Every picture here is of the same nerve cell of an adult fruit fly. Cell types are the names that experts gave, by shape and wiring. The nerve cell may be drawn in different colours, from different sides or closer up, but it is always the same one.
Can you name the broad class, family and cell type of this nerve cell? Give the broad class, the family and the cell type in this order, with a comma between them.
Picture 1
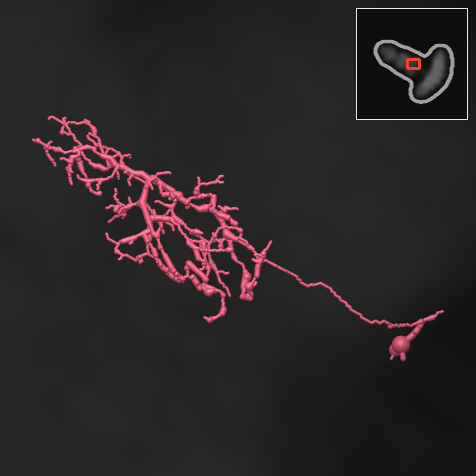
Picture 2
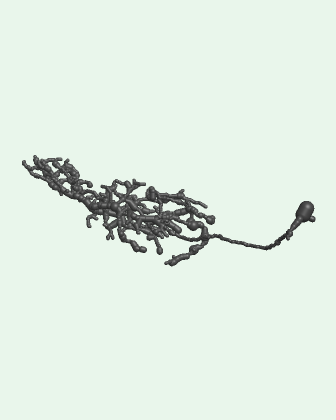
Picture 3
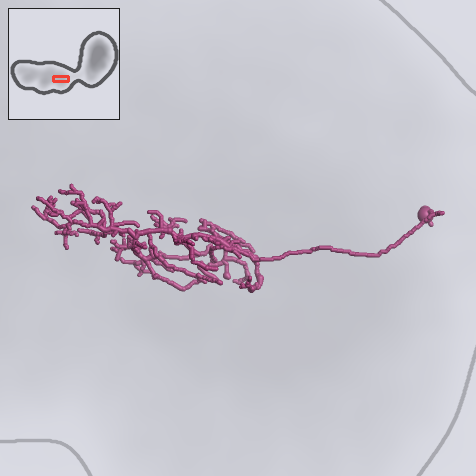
nerve-cord intrinsic neuron, hemilineage 09A, IN09A017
